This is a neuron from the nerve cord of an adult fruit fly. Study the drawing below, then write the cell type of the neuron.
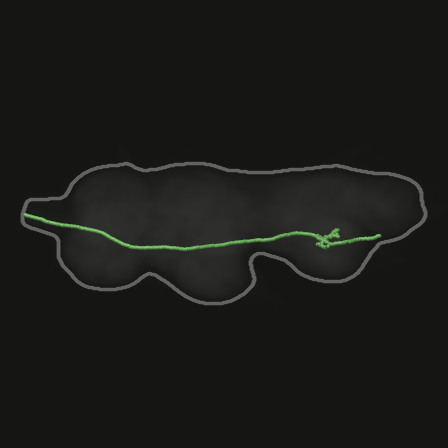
SAxx02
